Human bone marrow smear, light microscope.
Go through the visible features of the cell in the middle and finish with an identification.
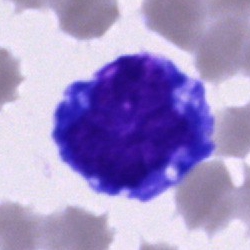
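Almost the entire cell is nucleus. Cytoplasm very scant, visible only as a thin, slightly paler blue rim at the edges. No distinct granules seen in the cell. No distinct nucleolus seen in the nucleus. Cell type: blast.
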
